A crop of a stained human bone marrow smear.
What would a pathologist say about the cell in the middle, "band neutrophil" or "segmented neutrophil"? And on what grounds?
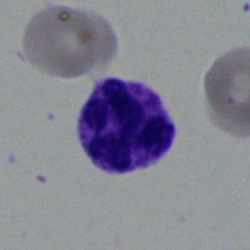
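It is a segmented neutrophil, not a band neutrophil.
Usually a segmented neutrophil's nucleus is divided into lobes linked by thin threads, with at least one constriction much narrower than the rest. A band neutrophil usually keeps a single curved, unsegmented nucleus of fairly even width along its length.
Here, lighter purple areas lie between the dark masses inside the cell. The outline is roughly round with a slightly bumpy edge, and no clear vacuoles are seen.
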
